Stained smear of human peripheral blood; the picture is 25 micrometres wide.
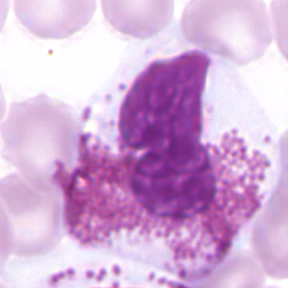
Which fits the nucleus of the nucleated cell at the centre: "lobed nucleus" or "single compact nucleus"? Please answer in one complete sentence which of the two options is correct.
The cell's nucleus is segmented into two or more lobes.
